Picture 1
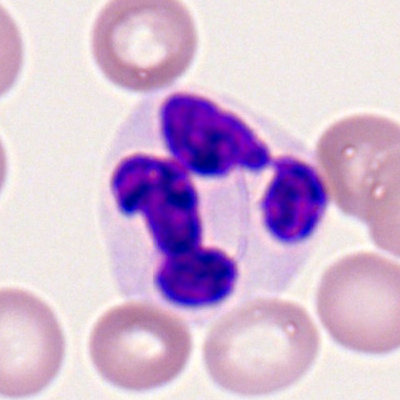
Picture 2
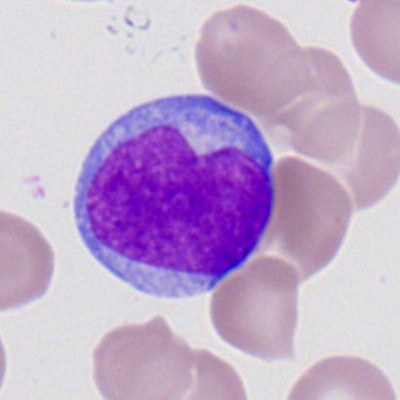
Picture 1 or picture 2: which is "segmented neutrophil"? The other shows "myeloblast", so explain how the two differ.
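Identity: picture 1 is the segmented neutrophil, picture 2 the myeloblast. Nucleus: in picture 1 it is divided into more than two separate lobes spread around a central patch of pale cytoplasm, whereas in picture 2 it has a notch in its upper edge. Chromatin: picture 1 shows dark purple, coarsely clumped chromatin.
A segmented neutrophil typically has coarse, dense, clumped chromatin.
Cytoplasm: plentiful and pale pinkish-lilac in picture 1, blue in picture 2.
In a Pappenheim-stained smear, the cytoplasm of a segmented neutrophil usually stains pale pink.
Granules: picture 1 shows no large, coarse coloured granules, and picture 2 shows no distinct granules.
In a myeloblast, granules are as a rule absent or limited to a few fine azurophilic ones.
Vacuoles: none in the cytoplasm of picture 2. Outline: smooth in both, without surface projections in picture 1 and round in picture 2. Surroundings: red cells touch the right side of the cell in picture 2.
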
